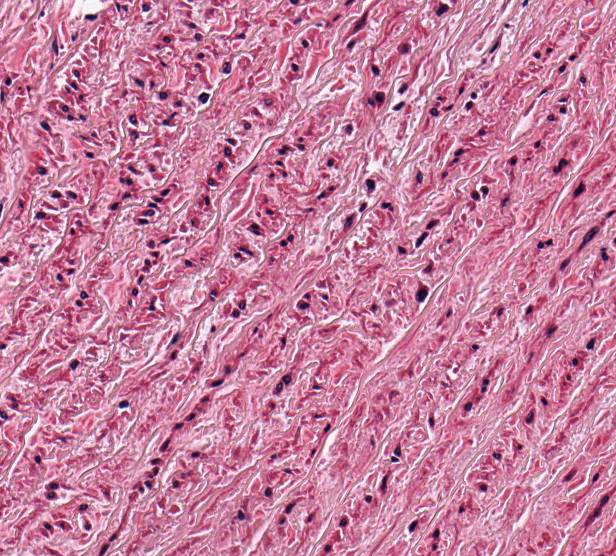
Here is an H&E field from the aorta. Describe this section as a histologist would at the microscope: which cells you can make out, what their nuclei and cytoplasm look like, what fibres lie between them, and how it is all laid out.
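Narrow white slit-like clefts separate the fibre bundles along their length. Nuclei are small, dark and oval to elongated, scattered fairly evenly across the field rather than clustered. Most lie with their long axis along the direction of the fibres.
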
